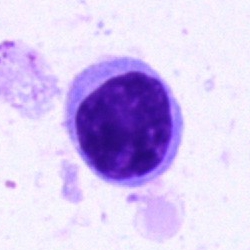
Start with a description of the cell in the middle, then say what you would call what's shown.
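The nucleus lies off-centre toward the lower right, so the rim of cytoplasm is wider at the upper left. Chromatin is dark purple and coarsely clumped. The cytoplasm shows neither granules nor vacuoles. The cell is a lymphocyte.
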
